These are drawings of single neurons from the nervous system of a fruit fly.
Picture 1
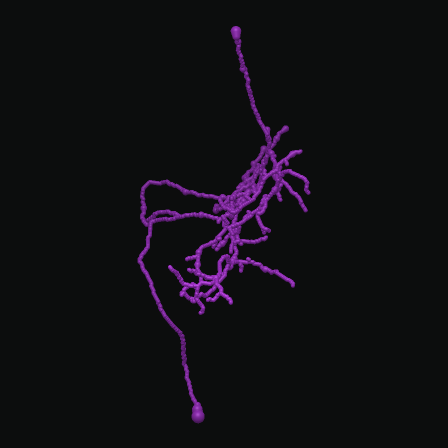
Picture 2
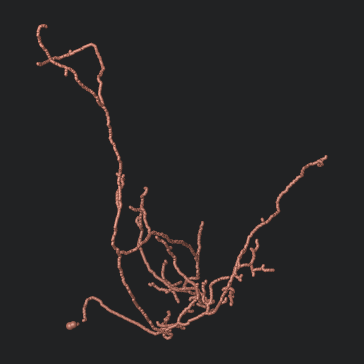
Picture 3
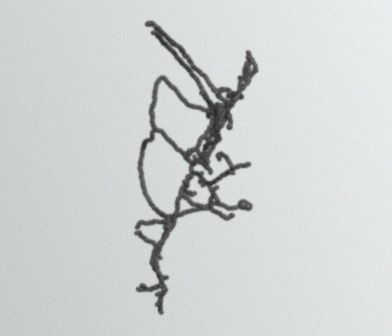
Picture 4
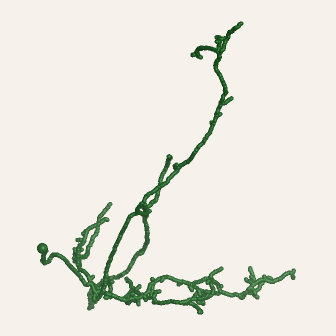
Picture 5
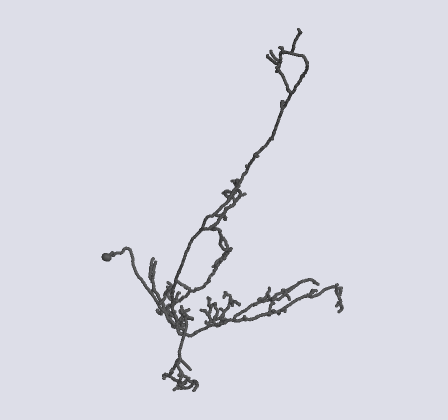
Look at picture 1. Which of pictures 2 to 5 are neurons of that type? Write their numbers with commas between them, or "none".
3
